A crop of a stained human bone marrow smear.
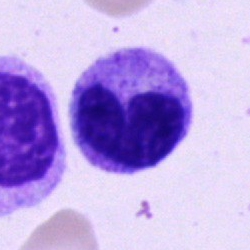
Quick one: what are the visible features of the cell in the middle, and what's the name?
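Going through in order: the outline is round and smooth; the nucleus shows no visible nucleoli; the cytoplasm is pale lilac-blue; and no vacuoles are seen within it. Name: band neutrophil.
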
